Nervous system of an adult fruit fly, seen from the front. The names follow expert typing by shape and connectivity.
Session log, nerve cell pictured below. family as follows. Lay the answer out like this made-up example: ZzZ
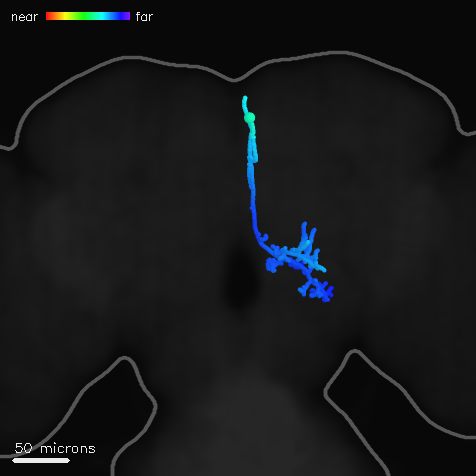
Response: OCC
